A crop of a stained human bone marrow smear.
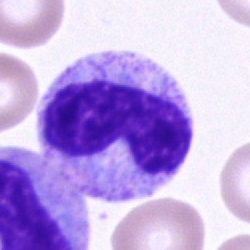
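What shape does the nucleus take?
A thick curved band, with its concave side facing downward.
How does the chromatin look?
Dark purple and densely clumped, and no nucleoli are visible in the nucleus.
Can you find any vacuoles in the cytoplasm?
No, none are seen.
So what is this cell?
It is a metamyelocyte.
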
